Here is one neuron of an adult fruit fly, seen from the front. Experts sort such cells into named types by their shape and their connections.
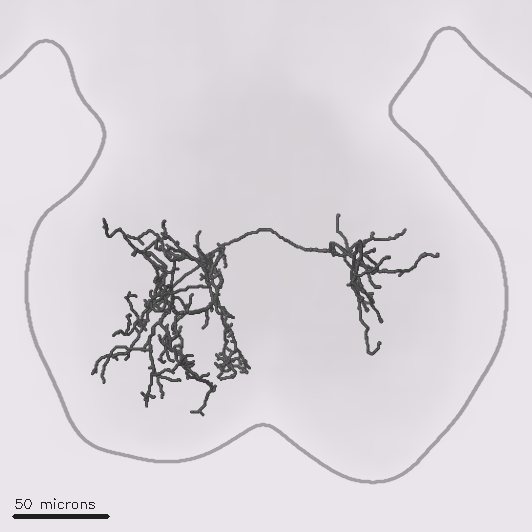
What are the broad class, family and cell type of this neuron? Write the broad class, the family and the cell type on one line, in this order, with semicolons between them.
nerve-cord intrinsic neuron; hemilineage 08B; IN08B029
